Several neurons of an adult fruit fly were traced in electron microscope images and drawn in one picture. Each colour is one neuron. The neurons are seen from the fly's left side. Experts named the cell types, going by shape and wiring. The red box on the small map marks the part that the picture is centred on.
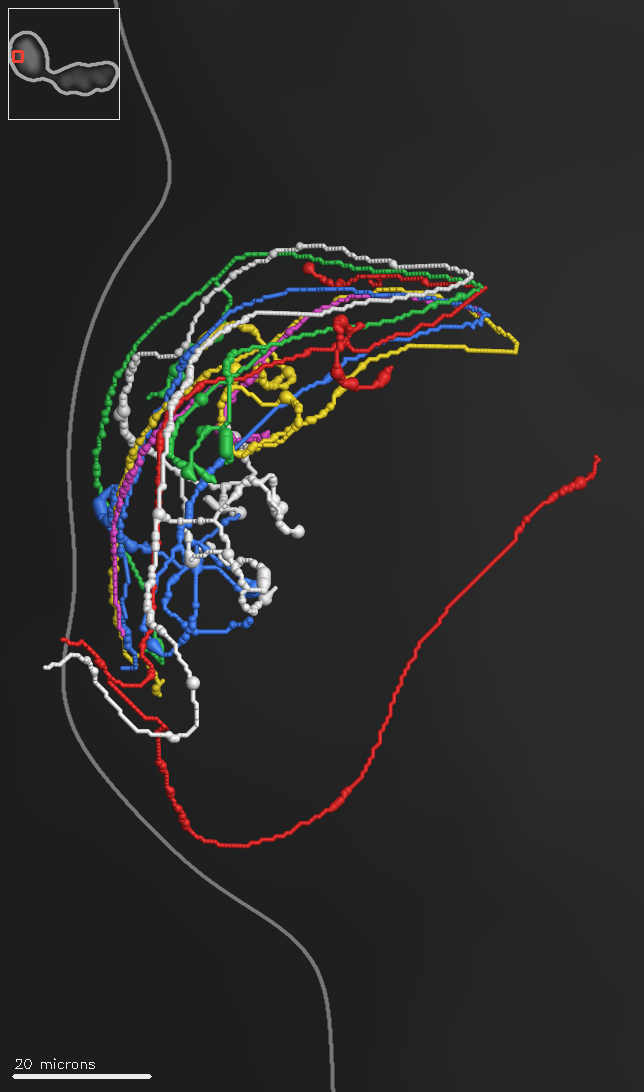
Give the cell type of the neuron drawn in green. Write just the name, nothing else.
ORN_DA2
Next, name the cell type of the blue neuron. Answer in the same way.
ORN_VA6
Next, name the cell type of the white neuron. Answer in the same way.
ORN_DC3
